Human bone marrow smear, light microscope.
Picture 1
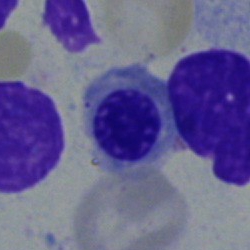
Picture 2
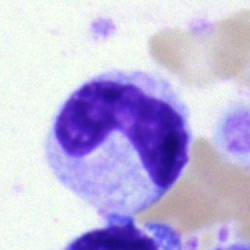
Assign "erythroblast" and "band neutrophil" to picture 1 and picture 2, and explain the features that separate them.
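Assignment: picture 1 holds the erythroblast, picture 2 the band neutrophil. Nucleus: in the band neutrophil a curved band bent into an inverted U that opens downward; in the erythroblast ringed on all sides by a moderate rim of cytoplasm.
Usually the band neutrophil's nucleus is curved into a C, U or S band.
Cytoplasm: pale grey-blue and free of visible granules in the erythroblast, pale lilac in the band neutrophil.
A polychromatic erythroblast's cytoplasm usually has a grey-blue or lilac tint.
Chromatin: dark and coarsely clumped, with small paler patches between the clumps, in the erythroblast; dense and dark purple in the band neutrophil.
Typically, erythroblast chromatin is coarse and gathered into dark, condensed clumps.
Shared: neither nucleus shows a nucleolus.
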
